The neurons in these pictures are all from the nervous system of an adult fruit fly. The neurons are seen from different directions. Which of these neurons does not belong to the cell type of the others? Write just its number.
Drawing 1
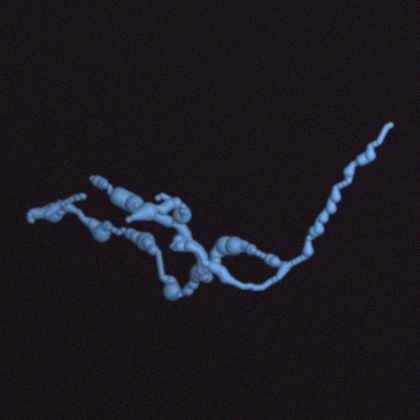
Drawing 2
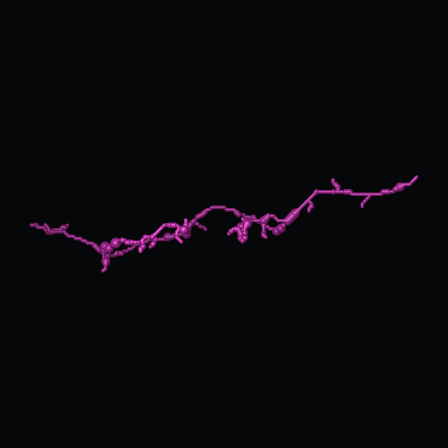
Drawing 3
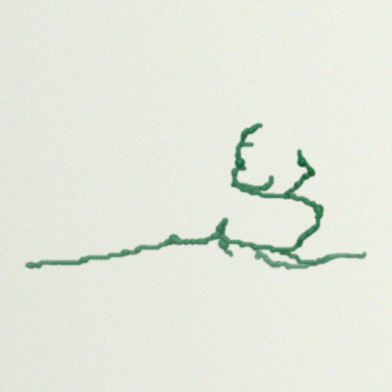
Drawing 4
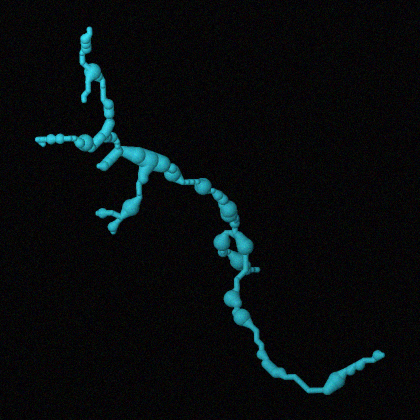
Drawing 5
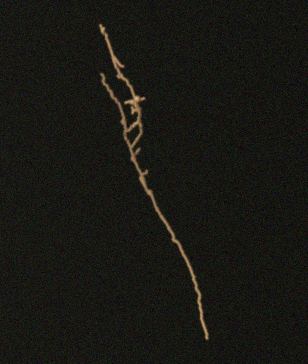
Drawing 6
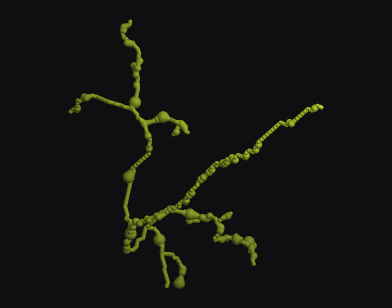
2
